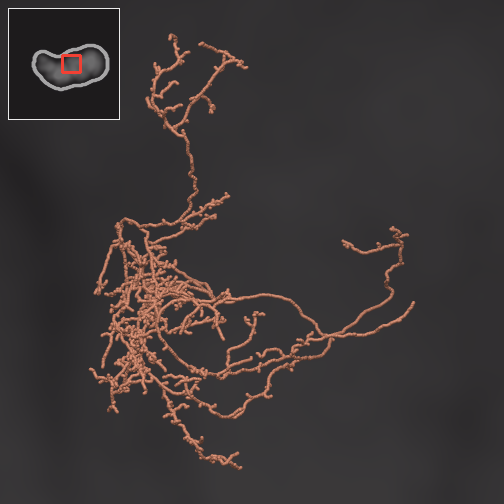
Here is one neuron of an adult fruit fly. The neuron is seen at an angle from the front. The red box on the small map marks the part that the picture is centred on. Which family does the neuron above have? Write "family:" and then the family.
family: hemilineage VLPl&p2_posterior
